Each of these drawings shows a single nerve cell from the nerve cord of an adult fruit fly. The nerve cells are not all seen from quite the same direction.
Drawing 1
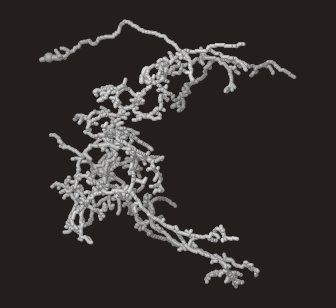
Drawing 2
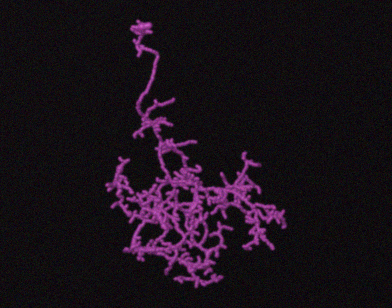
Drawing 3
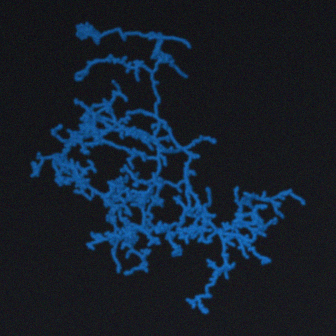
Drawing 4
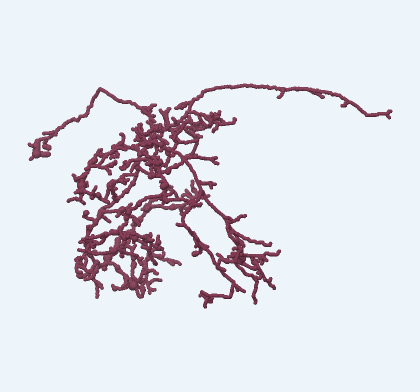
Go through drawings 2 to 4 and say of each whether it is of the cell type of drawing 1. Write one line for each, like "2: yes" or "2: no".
2: no
3: yes
4: yes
